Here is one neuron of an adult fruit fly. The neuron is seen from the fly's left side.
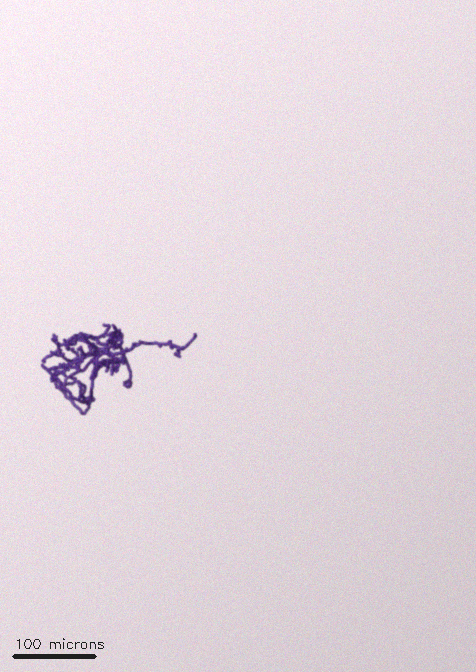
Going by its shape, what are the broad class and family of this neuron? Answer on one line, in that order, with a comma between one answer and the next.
nerve-cord intrinsic neuron, hemilineage 12B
